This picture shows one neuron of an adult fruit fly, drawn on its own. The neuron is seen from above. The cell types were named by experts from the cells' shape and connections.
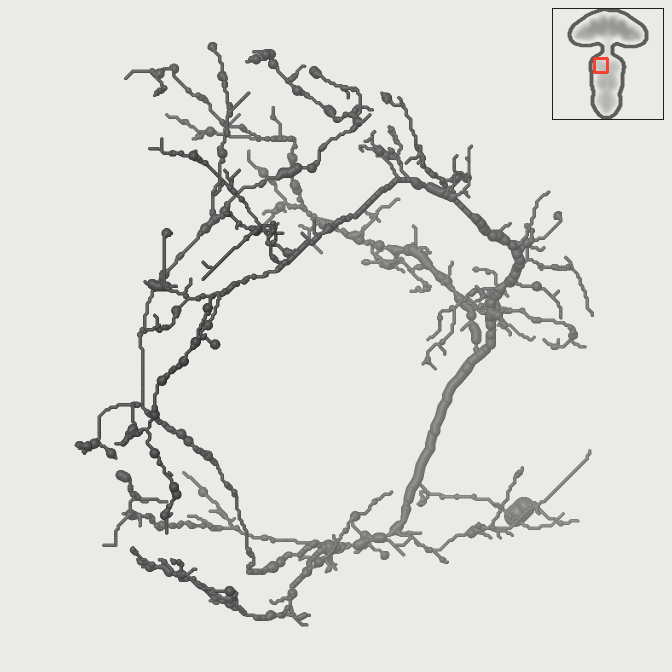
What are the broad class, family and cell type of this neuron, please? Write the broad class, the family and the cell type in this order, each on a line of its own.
nerve-cord intrinsic neuron
hemilineage 04B
IN04B053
